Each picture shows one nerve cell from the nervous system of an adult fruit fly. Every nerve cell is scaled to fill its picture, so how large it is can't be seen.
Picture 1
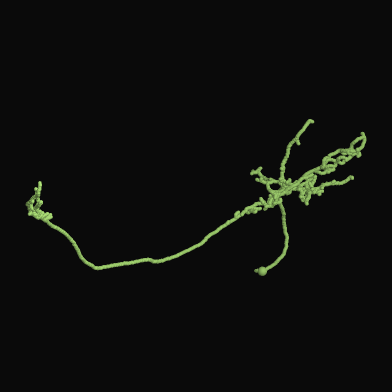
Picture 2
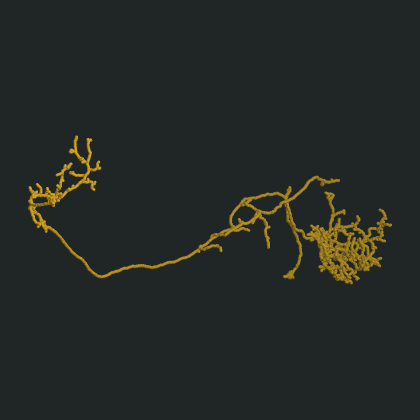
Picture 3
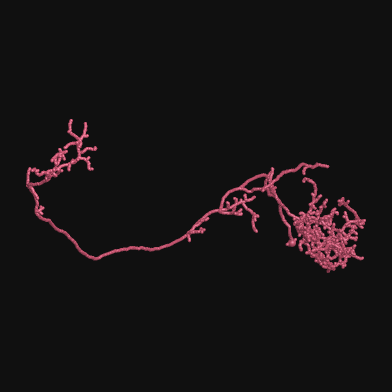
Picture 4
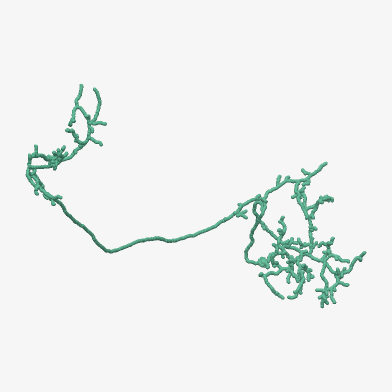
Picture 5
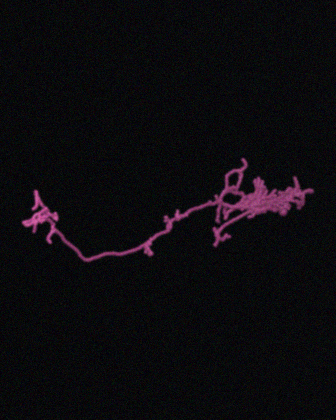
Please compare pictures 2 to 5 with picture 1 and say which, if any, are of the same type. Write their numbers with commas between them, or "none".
none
